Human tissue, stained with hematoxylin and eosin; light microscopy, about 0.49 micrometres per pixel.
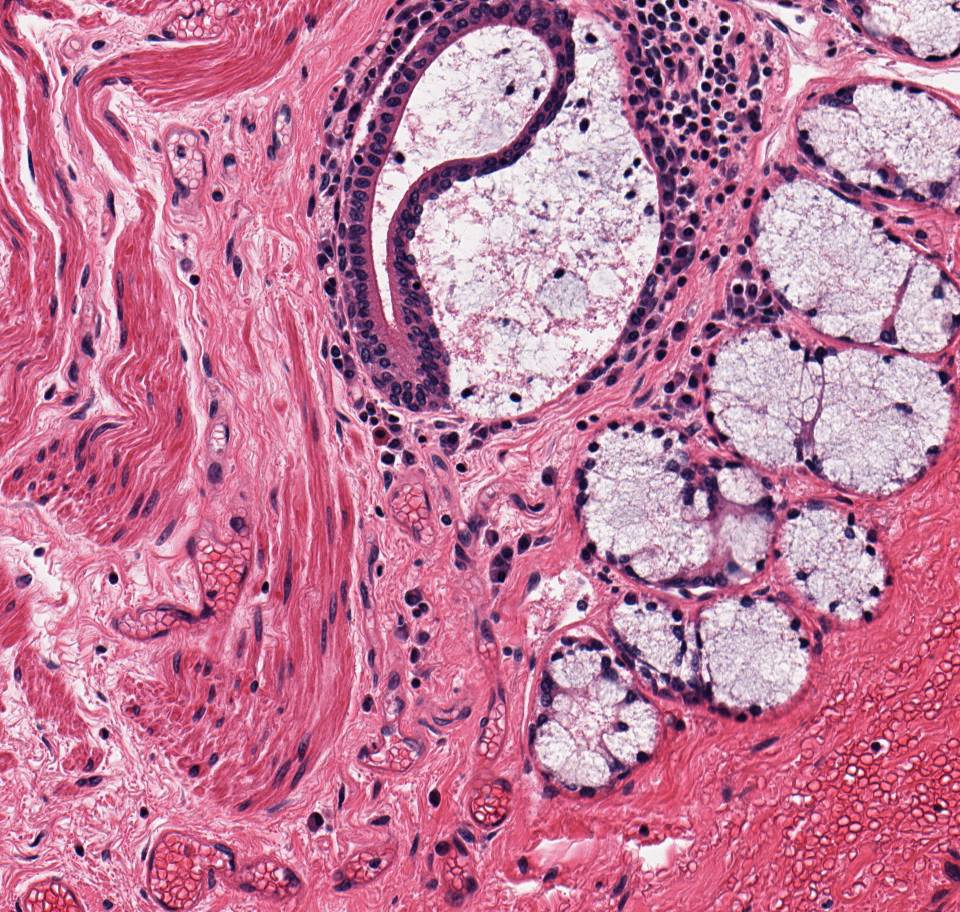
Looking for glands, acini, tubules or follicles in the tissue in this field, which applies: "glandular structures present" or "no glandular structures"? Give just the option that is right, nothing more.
Glandular structures present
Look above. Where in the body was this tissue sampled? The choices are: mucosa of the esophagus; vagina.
mucosa of the esophagus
